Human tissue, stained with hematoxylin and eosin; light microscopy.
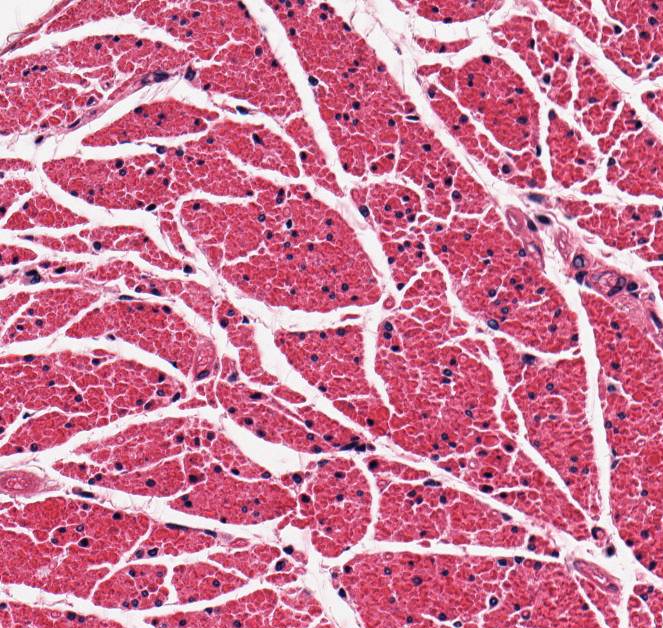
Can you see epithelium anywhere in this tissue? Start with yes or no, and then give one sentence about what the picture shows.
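No. No epithelium or glands are present anywhere in the field.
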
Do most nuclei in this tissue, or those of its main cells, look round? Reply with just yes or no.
Yes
